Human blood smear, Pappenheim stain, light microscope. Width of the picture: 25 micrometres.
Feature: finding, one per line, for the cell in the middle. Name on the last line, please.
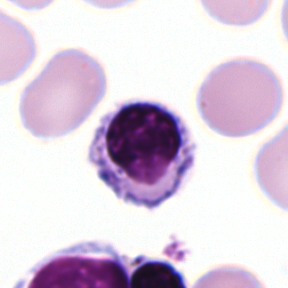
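Nucleus: off-centre, toward top of cell
Chromatin: dark purple, coarsely clumped
Nucleoli: none visible
Cytoplasm: pale clear zone just below nucleus
Identity: normoblast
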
